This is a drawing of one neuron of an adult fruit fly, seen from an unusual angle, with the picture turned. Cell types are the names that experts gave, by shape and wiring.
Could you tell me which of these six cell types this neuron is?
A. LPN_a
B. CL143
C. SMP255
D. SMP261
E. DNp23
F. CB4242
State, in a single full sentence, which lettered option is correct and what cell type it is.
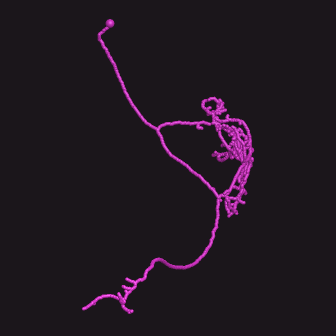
Of all the options, it is D, SMP261, that is the neuron's cell type.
